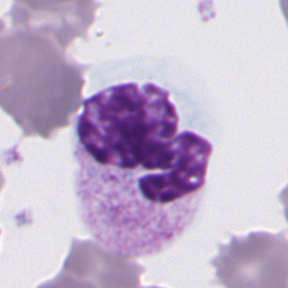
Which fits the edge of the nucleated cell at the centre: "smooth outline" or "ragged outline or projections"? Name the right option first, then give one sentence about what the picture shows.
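Smooth outline. The cell outline is round to oval and smooth.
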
